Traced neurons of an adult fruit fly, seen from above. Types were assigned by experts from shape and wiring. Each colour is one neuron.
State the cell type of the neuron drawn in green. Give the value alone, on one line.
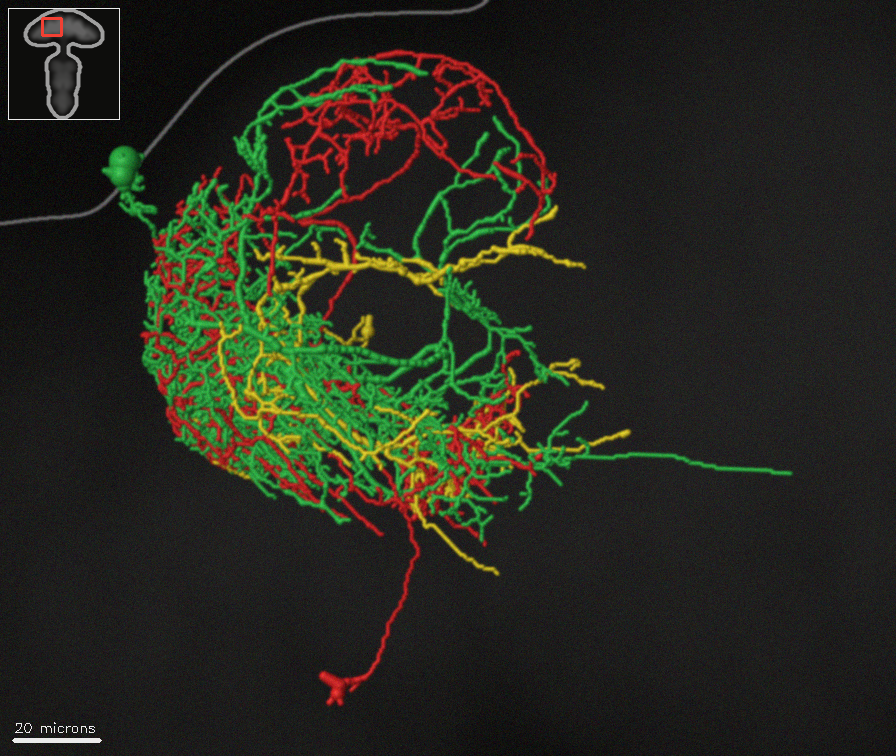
PVLP061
